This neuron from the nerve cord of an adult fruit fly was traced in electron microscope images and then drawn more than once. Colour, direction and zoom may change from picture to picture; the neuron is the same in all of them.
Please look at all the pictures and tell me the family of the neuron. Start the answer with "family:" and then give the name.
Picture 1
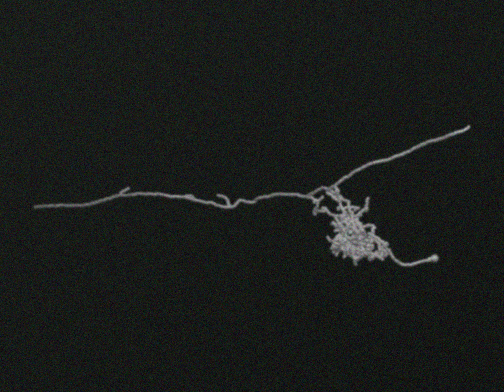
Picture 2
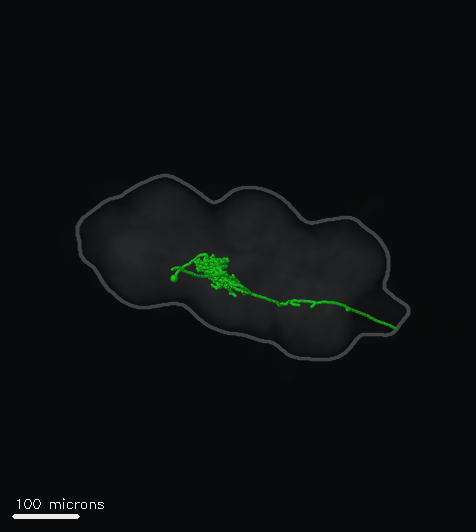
family: hemilineage 01B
